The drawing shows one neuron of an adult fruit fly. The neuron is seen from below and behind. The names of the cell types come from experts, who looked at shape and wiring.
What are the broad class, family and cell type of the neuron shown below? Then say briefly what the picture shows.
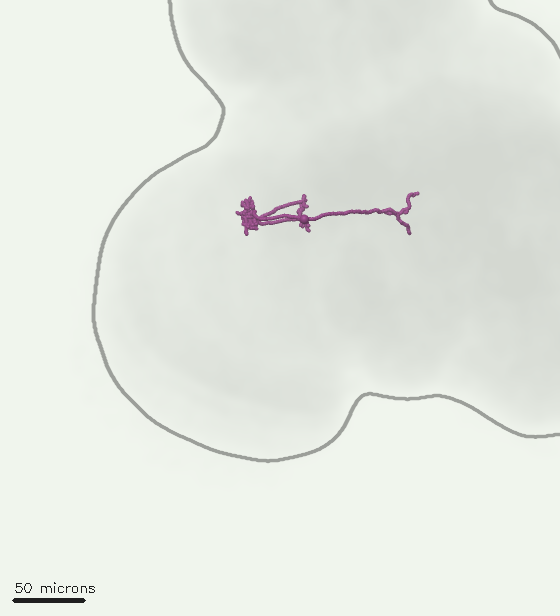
Its broad class is visual projection neuron. Its family is LLPC. The cell type is LLPC2. By the scale bar it is about 130 microns wide in this view. As drawn here it is more than twice as wide as it is tall.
